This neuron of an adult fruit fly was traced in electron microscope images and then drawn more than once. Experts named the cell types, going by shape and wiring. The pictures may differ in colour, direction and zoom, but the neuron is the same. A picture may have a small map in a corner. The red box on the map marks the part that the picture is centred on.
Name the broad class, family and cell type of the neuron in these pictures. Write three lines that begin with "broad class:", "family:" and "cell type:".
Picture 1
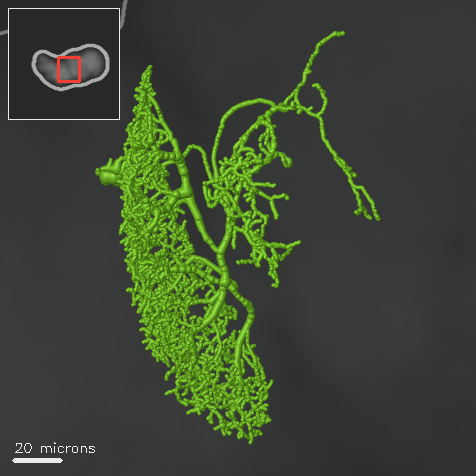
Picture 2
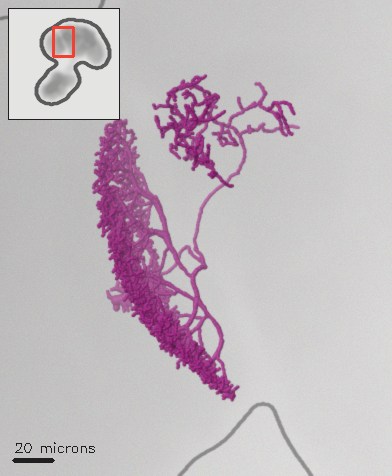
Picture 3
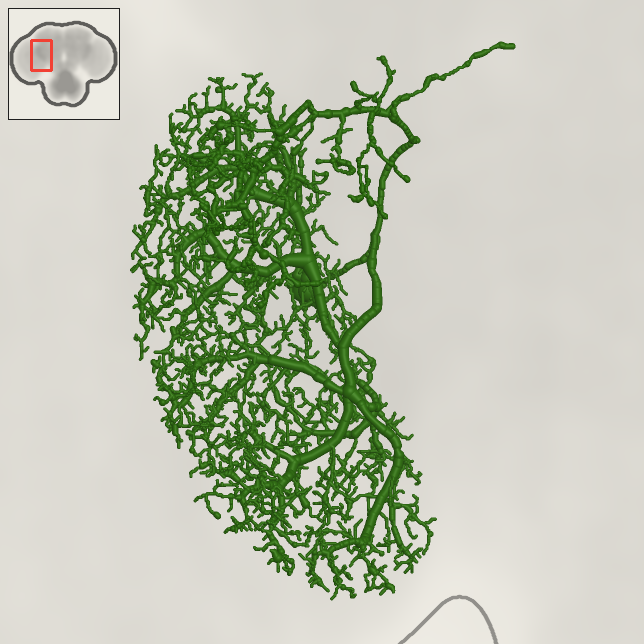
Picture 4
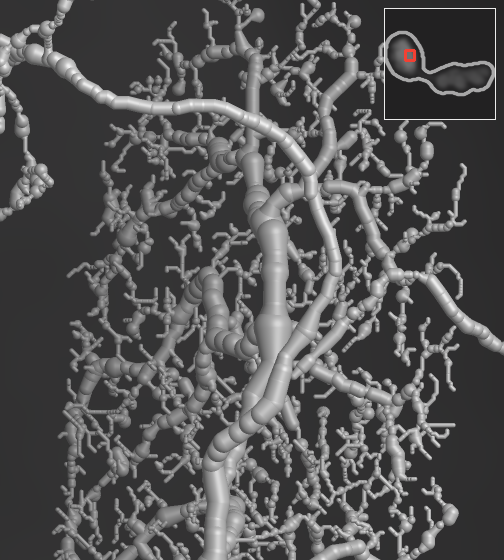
broad class: visual projection neuron
family: LoVP
cell type: LoVP102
